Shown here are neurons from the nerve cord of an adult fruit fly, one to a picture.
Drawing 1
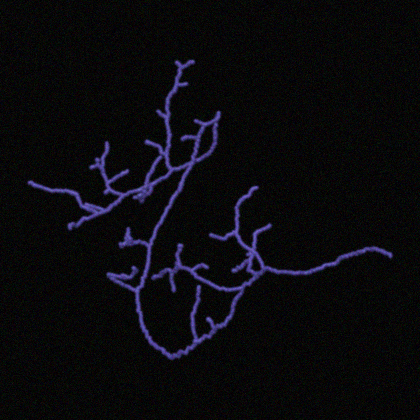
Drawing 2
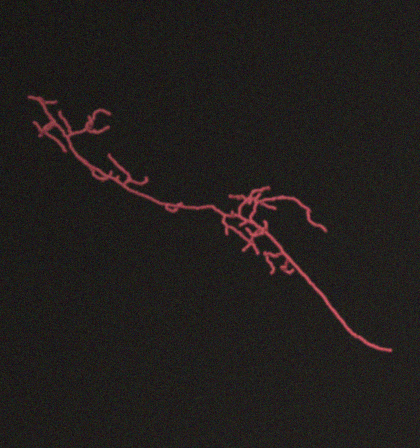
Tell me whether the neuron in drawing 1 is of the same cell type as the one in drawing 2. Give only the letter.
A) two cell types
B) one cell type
A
